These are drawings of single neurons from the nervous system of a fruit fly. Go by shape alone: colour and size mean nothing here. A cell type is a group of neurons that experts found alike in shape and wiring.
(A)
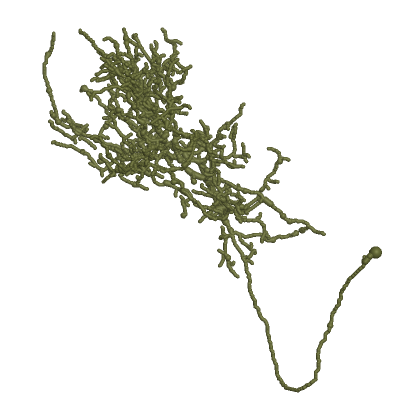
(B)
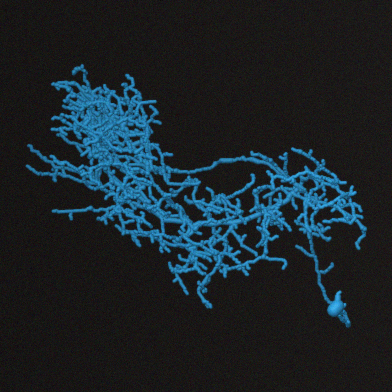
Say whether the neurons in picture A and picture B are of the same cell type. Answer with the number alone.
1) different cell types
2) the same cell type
1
